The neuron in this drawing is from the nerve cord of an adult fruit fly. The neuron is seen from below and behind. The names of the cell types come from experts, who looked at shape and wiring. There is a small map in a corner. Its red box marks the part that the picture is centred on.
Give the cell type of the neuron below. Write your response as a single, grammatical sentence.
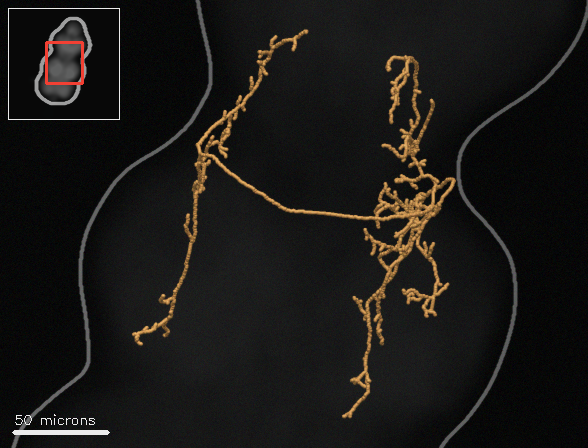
The neuron is a member of cell type IN19B069.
